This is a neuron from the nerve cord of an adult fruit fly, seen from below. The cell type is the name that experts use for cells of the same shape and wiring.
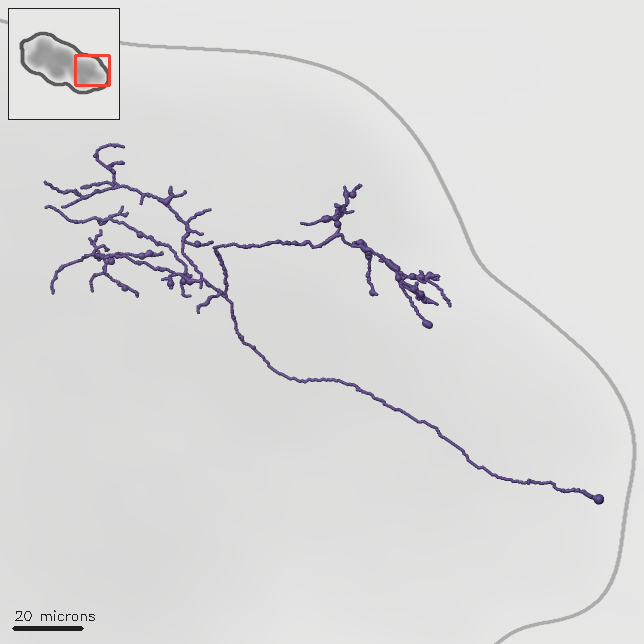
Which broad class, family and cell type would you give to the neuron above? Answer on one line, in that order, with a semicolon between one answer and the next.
nerve-cord intrinsic neuron; hemilineage 21A; IN21A071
